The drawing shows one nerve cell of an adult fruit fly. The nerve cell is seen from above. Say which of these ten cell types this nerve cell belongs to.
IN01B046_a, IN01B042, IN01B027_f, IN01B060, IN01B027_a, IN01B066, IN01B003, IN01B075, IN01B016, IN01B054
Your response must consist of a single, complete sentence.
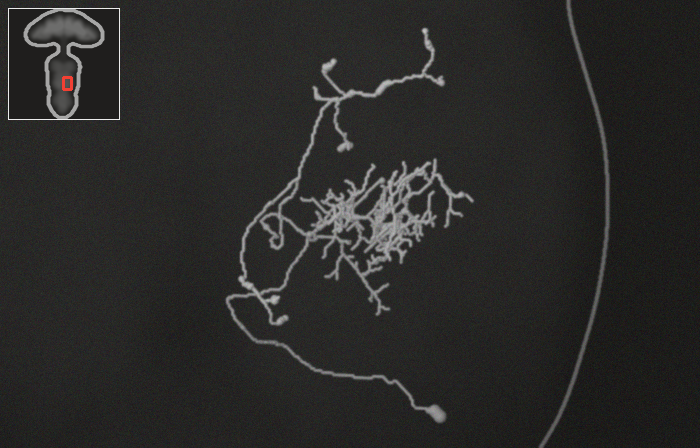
This nerve cell is a member of the IN01B054 cell type.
